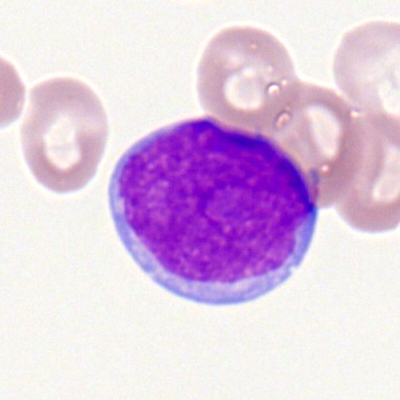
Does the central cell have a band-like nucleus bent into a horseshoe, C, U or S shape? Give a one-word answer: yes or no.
No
